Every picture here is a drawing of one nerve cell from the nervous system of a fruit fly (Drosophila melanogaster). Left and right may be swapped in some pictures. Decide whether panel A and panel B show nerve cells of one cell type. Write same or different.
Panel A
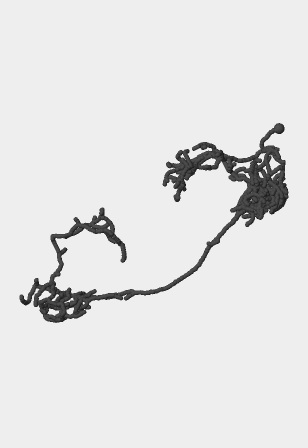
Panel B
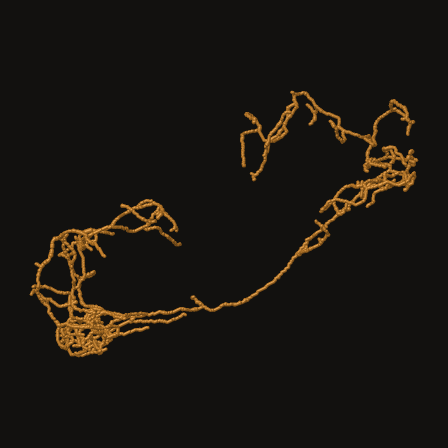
same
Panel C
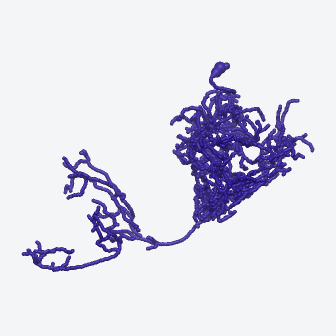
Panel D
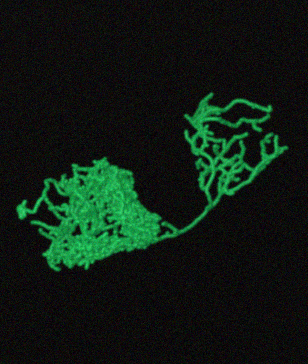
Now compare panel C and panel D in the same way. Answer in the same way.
same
